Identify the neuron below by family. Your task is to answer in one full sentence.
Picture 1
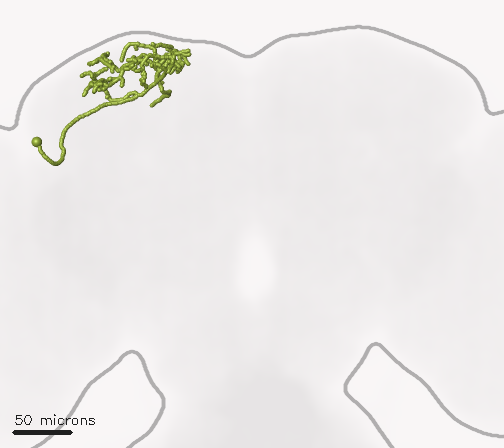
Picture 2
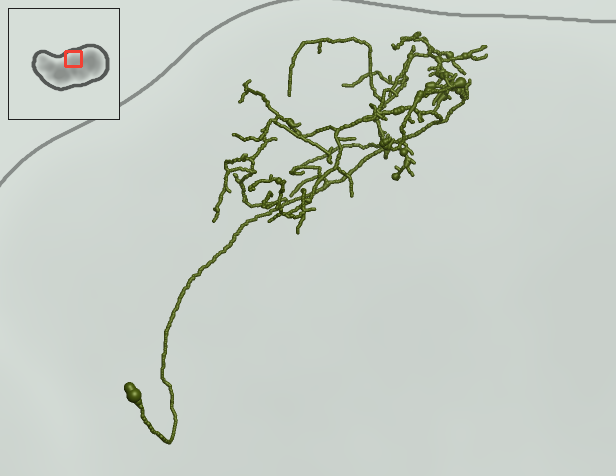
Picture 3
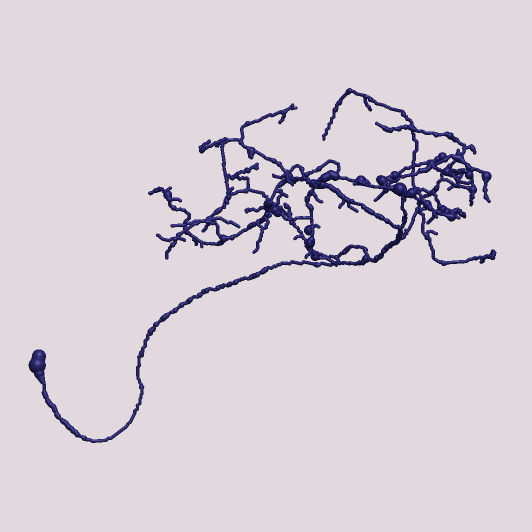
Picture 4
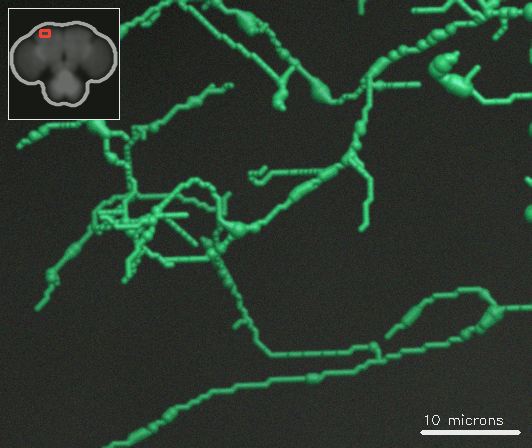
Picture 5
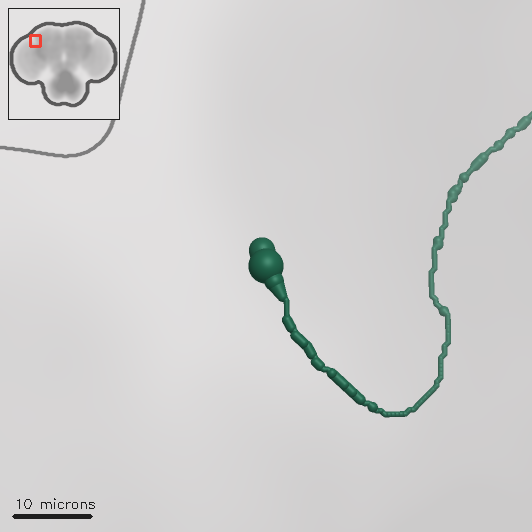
Of the families, hemilineage SIPa1_ventral is the one for this neuron.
